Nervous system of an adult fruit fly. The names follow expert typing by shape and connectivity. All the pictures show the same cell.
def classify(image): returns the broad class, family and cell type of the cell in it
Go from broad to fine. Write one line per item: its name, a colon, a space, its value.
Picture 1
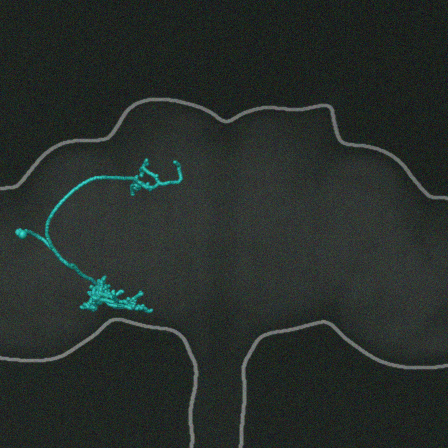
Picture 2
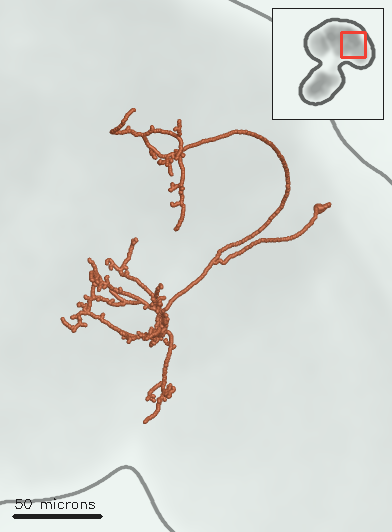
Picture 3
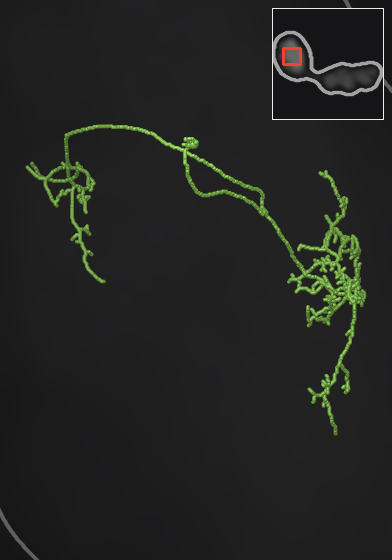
broad class: central-brain intrinsic neuron
family: hemilineage SLPa&l1_lateral
cell type: PLP036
